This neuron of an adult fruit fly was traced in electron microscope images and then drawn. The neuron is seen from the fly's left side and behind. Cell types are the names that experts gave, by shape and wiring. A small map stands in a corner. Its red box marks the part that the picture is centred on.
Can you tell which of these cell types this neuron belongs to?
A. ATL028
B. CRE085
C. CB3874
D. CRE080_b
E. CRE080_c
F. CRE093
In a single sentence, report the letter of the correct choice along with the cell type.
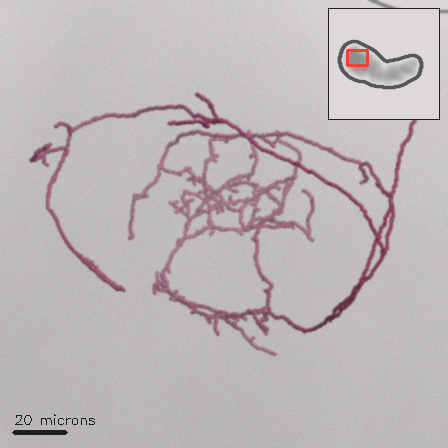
Here the neuron is of cell type CRE085, corresponding to option B.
